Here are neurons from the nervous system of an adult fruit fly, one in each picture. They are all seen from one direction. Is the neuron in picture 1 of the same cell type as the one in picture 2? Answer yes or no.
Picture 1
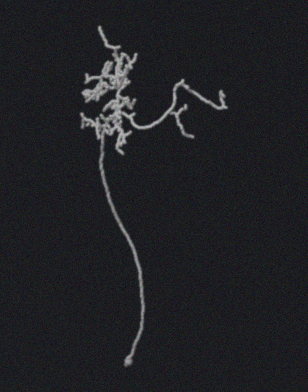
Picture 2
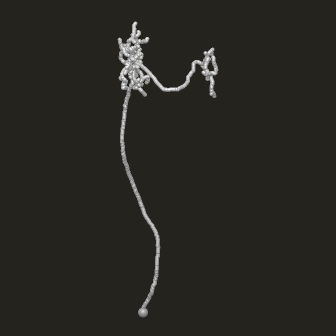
no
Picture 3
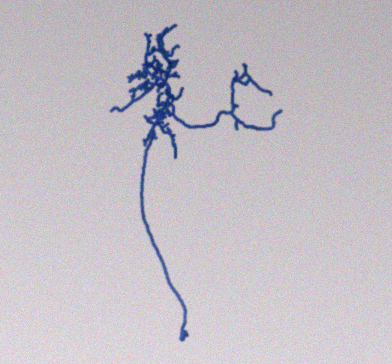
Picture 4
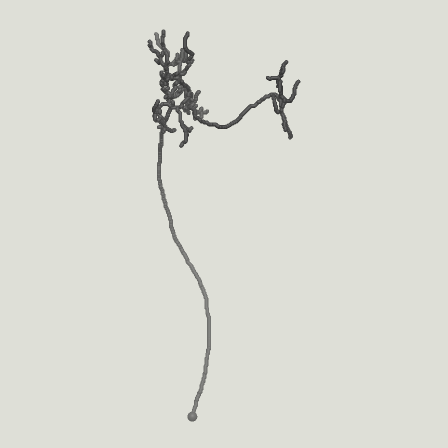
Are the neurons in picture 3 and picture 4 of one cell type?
no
